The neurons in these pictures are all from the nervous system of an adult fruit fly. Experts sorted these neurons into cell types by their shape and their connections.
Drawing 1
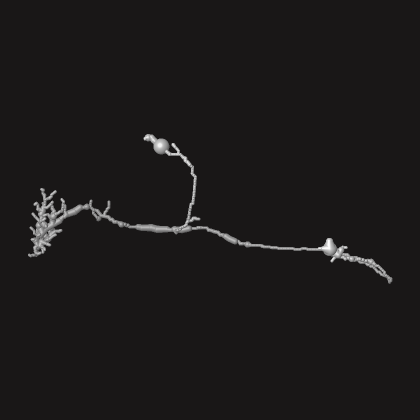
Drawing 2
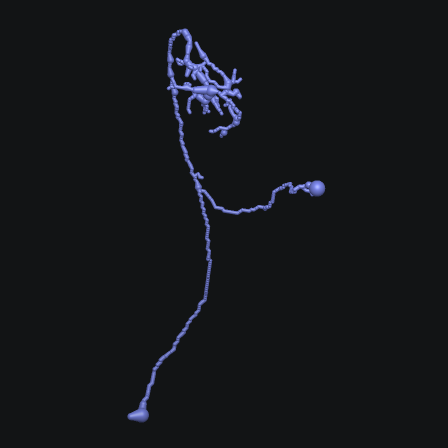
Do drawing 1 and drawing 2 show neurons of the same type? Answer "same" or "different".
different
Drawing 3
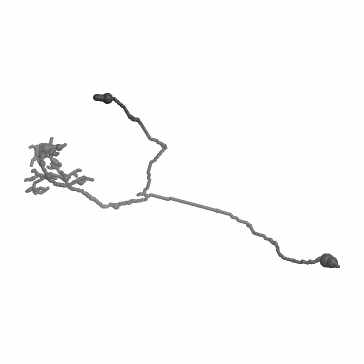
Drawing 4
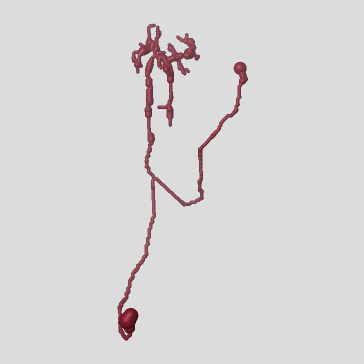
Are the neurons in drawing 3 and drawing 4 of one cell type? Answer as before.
same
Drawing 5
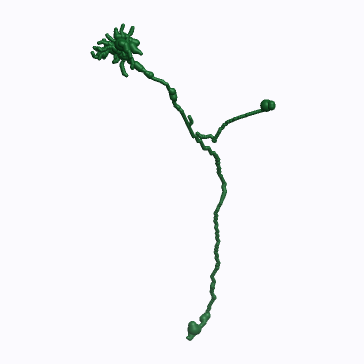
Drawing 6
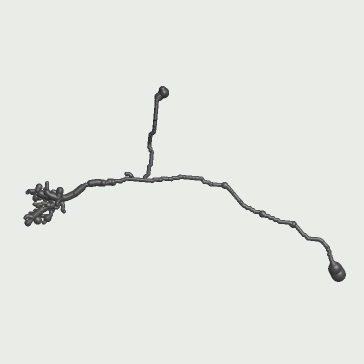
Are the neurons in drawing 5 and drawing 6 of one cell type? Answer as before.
same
